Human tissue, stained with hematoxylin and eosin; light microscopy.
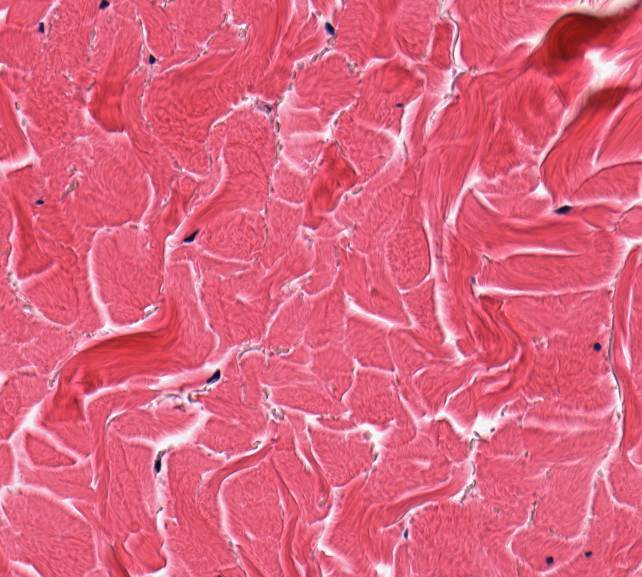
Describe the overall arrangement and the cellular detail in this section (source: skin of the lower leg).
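Looking across the field, it is filled edge to edge by closely packed pink fibre bundles cut at many different angles. Where bundles are cut lengthwise, as at lower left and upper right, the texture looks wavy and fibrillar. Narrow white slit-like clefts separate neighbouring bundles. I find no epithelium anywhere in the field.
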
